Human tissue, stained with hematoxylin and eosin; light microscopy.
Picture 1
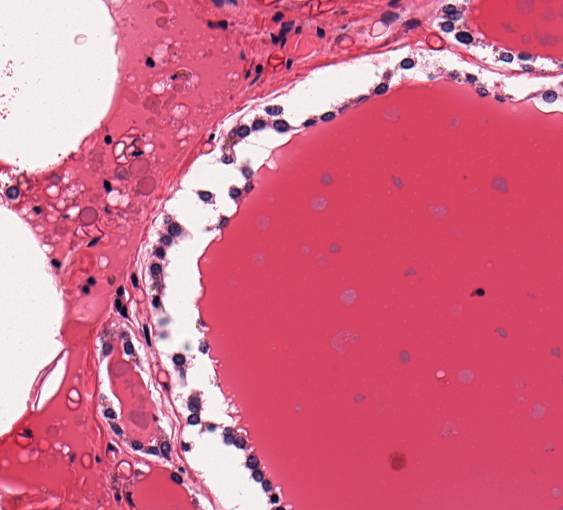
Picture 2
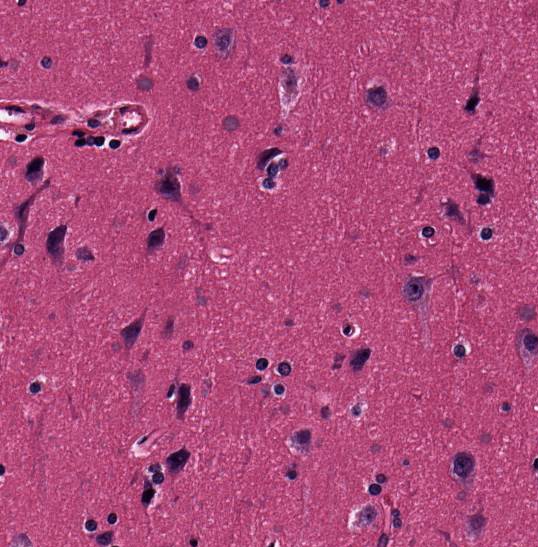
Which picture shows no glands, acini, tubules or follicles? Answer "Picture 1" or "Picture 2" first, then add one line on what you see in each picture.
Picture 2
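What picture 1 shows: A single large rounded follicle filled with colloid takes up most of the right and lower part of the field.
What picture 2 shows: The whole field is a finely granular pink neuropil with scattered cells and no epithelium or glands.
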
